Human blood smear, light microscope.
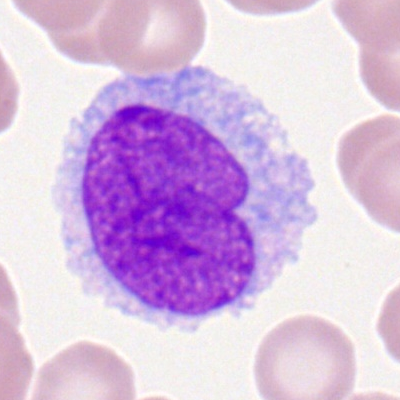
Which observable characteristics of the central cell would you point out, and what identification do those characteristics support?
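Nuclear shape first: the nucleus is kidney-shaped, with a notch on its right side. Position next: it lies toward the left of the cell, so the band of cytoplasm on the right is wider. Then the chromatin, which has a fine, lacy pattern without coarse dark clumps. Last, the cytoplasm, with fine pinkish-purple granules scattered through it like dust. The cell is a monocyte.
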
